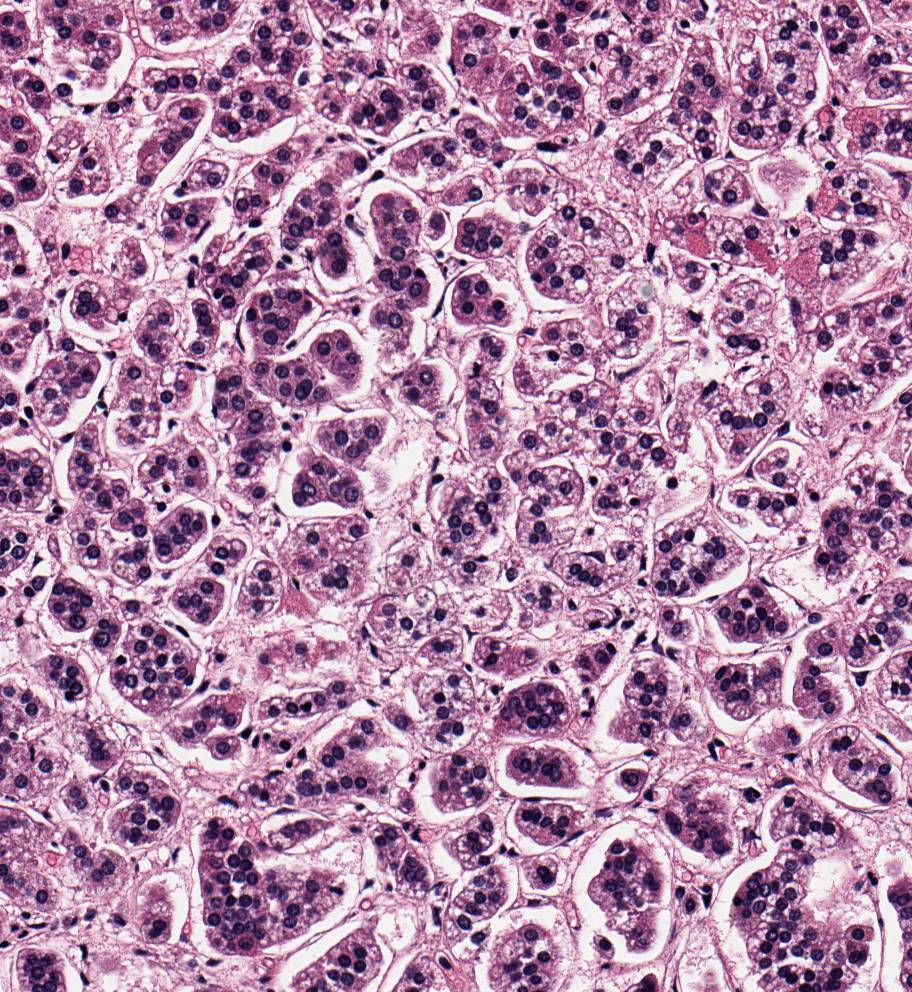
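Adrenal gland, haematoxylin and eosin. The cells lie in nests, and within them the nuclei are round, dark and fairly uniform in size. See how the borders between neighbouring cells in a nest are mostly hard to make out. Delicate septa separate the nests and hold scattered small, dark, spindle-shaped nuclei. Notice too that no adipocytes appear in this field.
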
